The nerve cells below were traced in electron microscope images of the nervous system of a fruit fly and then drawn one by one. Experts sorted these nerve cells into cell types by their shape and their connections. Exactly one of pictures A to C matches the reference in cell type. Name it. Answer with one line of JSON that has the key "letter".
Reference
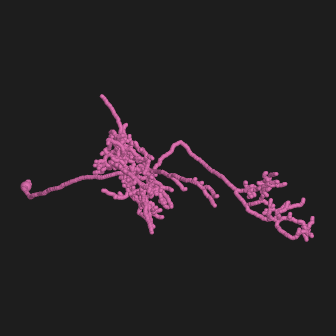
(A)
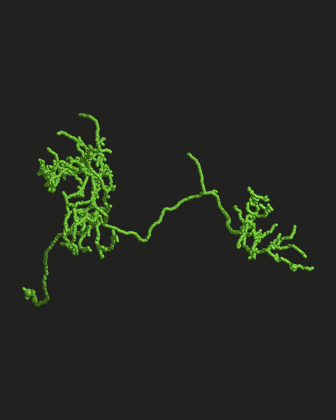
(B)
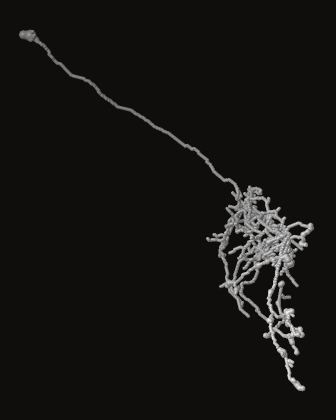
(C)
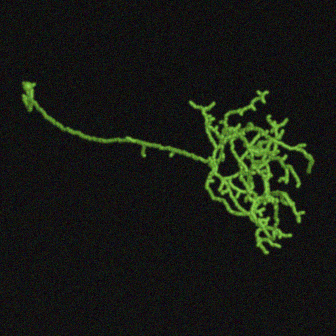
{"letter": "A"}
